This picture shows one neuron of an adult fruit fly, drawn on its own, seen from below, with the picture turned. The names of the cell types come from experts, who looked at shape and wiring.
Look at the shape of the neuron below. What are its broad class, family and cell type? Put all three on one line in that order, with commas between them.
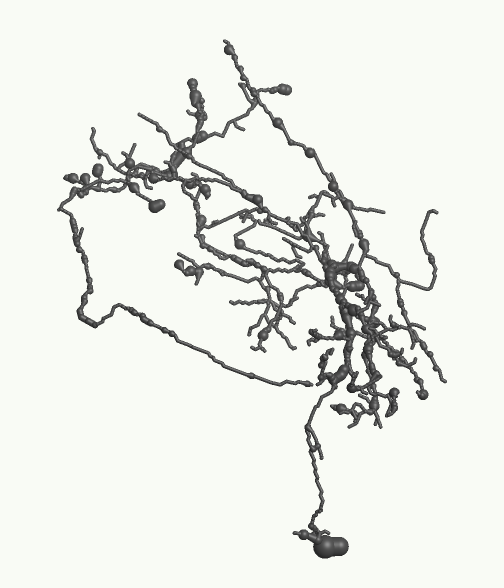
central-brain intrinsic neuron, hemilineage SLPal2, SLP042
